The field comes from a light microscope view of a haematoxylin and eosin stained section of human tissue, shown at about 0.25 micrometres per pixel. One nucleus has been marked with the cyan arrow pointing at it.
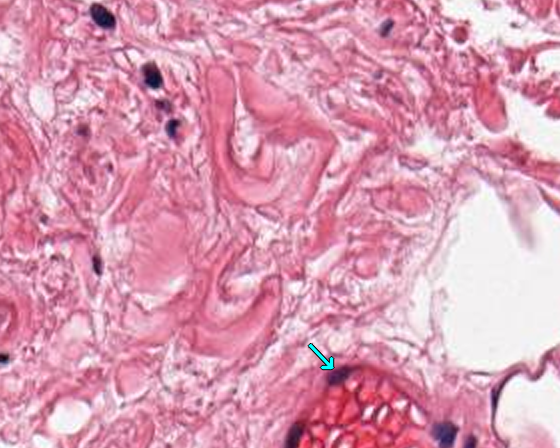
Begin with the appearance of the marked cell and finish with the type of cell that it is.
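The nucleus is dark purple and flattened, drawn out along the curve of the vessel wall. No separate cytoplasm can be made out around the nucleus; at most a thin pink rim merges with the wall. On its outer side, loose pink fibres surround the vessel. The marked nucleus belongs to an endothelial cell.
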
